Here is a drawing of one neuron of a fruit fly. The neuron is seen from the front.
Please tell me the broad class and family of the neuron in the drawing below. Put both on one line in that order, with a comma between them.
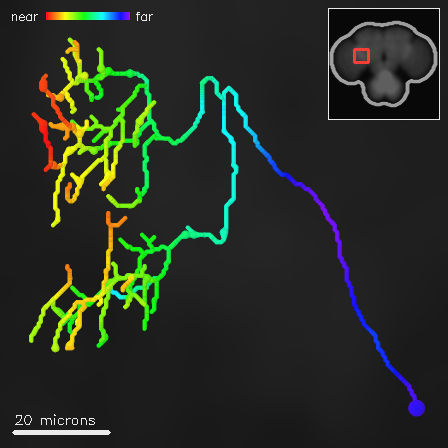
optic-lobe intrinsic neuron, Li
